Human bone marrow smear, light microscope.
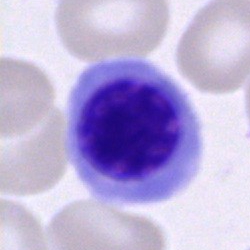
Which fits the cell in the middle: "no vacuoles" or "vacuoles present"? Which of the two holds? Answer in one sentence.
Not a single vacuole is visible in its cytoplasm.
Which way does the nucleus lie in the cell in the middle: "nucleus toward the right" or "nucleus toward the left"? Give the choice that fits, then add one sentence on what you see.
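Nucleus toward the left. The rim of cytoplasm is wider on the lower right than on the upper left.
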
